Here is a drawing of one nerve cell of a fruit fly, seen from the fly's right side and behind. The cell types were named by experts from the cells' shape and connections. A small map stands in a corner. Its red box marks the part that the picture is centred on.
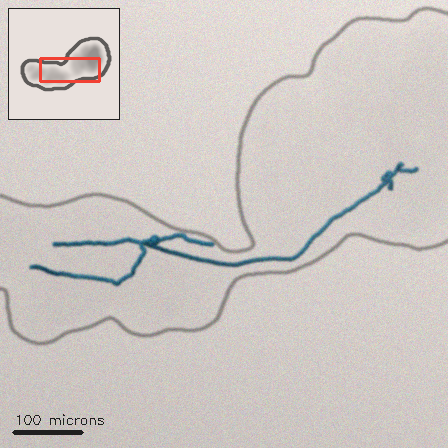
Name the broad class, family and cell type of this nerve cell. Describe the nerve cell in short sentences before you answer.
By the scale bar it is about 600 microns wide in this view. It has a dozen or fewer branch ends. Its broad class is sensory neuron ascending to the brain. Its family is called class mechanosensory proprioceptive. Its cell type is SApp14.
